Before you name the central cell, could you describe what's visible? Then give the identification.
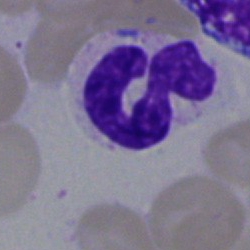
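In this cell the nucleus takes the form of a curved band bent into an S-like shape, with a narrow waist near its middle. Its chromatin is dark purple and coarsely clumped. The cytoplasm is pale lilac-pink and holds fine, faint lilac granules. Answer: segmented neutrophil.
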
